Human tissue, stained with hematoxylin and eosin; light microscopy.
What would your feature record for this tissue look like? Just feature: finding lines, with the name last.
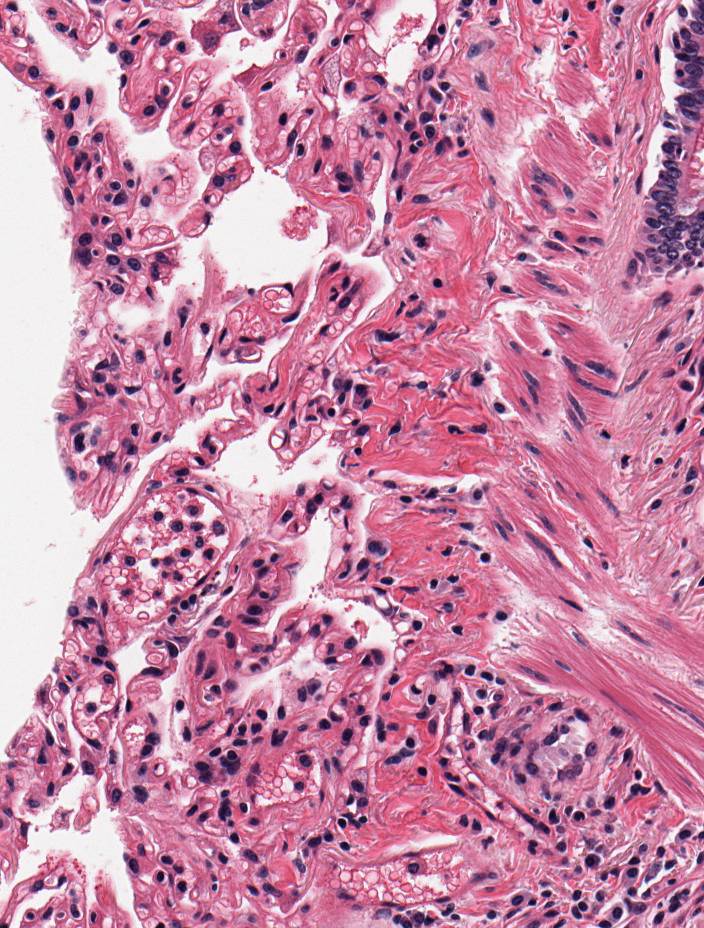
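Layout: left half branching air-like spaces, right half solid fibromuscular tissue
Septa: thin, cellular, between the left-side spaces
Lining: single cell layer, dark round nuclei
Stroma: pink, wavy, collagenous, scattered small dark nuclei, between spaces and muscle
Cluster: crowded dark blue nuclei, upper right edge
Name: lung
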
